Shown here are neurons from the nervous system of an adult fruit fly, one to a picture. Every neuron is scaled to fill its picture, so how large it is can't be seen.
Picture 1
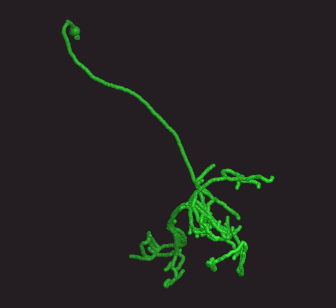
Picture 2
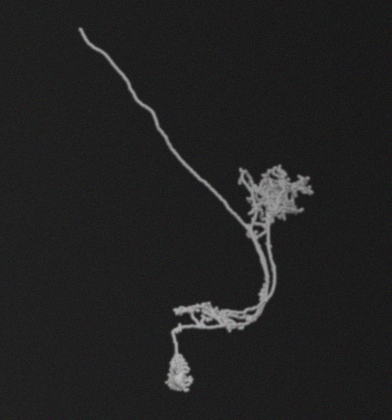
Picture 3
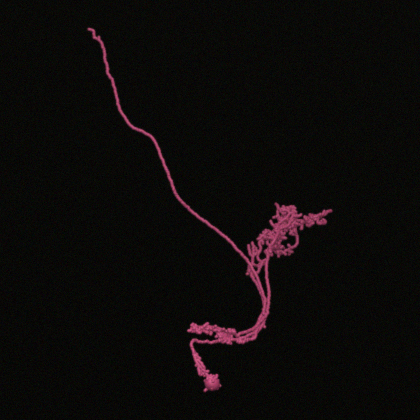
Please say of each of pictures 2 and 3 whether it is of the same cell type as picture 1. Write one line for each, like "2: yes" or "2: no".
2: no
3: no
